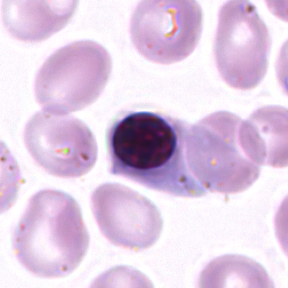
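Normoblast in a stained smear of peripheral blood. Notice how the chromatin is dense and very dark purple all through the nucleus, and that no nucleolus can be seen. Then look at the cytoplasm: pale greyish-lilac, close in tone to the surrounding red cells, with no visible granules.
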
